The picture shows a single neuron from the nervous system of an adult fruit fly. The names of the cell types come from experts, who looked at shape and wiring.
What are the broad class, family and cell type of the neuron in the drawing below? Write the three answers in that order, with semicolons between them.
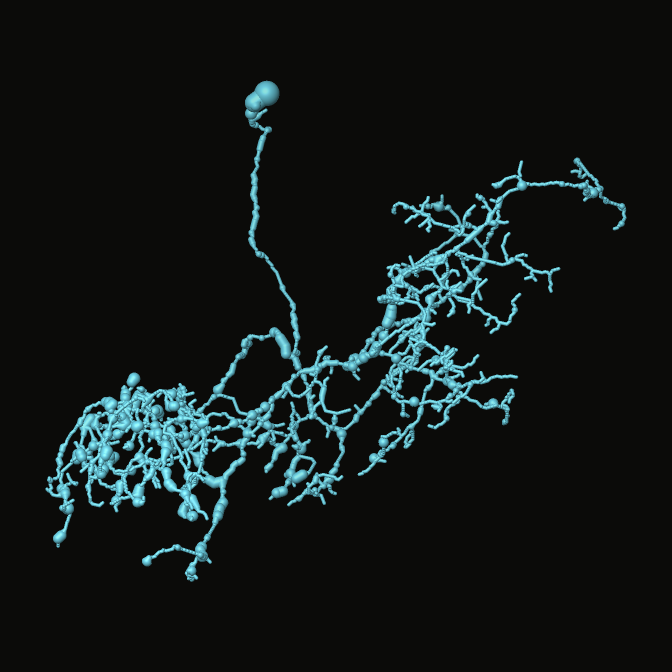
central-brain intrinsic neuron; hemilineage SLPpm1; LHCENT12_a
